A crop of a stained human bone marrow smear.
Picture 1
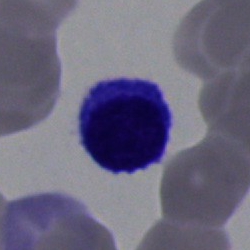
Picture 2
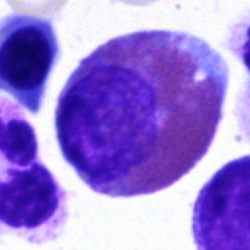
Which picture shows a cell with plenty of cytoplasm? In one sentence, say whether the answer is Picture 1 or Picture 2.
In picture 2, abundant cytoplasm surrounds the nucleus.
